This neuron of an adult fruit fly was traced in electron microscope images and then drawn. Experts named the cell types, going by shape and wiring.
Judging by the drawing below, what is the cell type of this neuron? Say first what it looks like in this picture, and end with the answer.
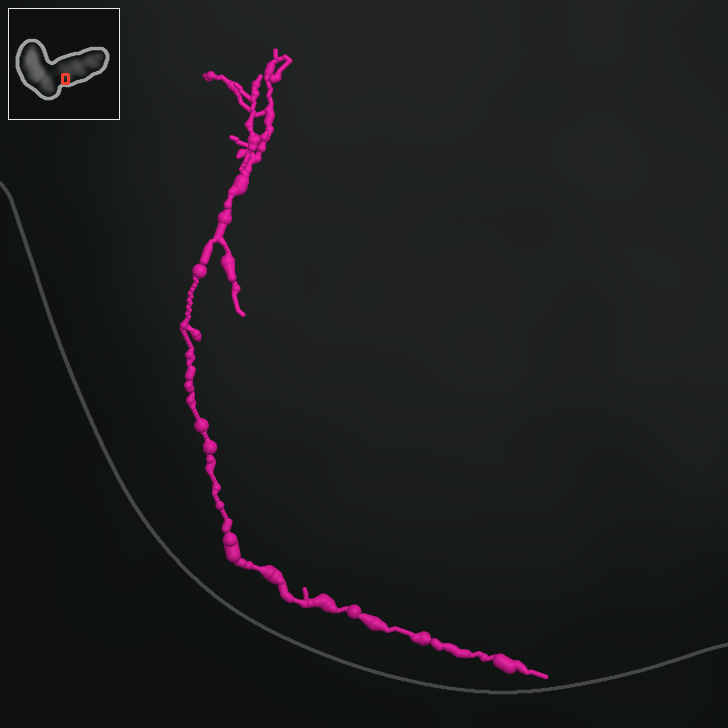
It lies in the nerve cord. No cell body is drawn. There are a dozen or fewer branch ends. Its broad class is sensory neuron entering the nerve cord. Its cell type is SNta40.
